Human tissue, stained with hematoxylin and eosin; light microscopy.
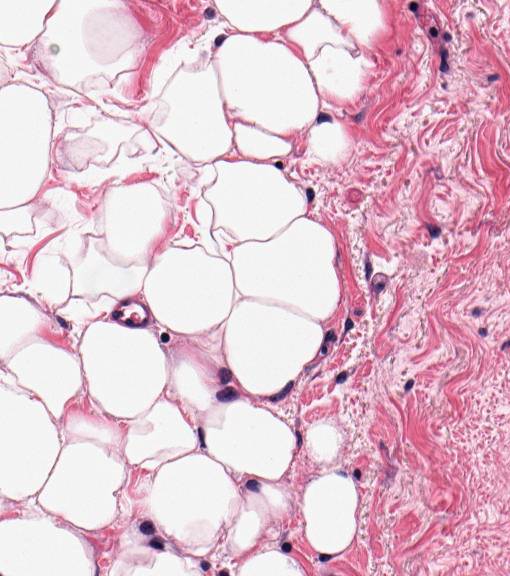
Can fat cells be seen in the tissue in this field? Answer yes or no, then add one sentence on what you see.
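Yes. Fat cells fill the left and central part of the field, and dense collagenous connective tissue occupies the right side.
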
